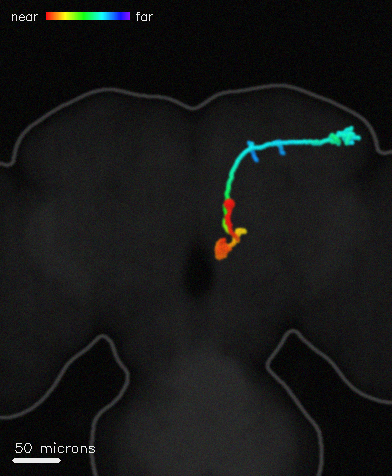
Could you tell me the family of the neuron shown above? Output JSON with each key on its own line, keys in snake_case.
{
 "family": "hemilineage ALad1"
}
